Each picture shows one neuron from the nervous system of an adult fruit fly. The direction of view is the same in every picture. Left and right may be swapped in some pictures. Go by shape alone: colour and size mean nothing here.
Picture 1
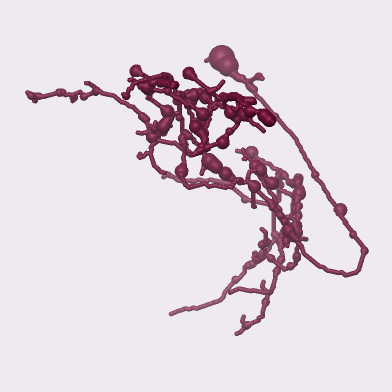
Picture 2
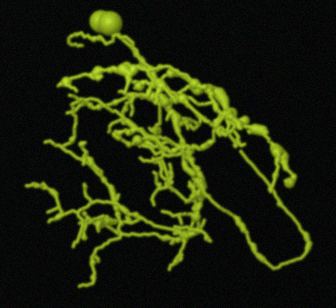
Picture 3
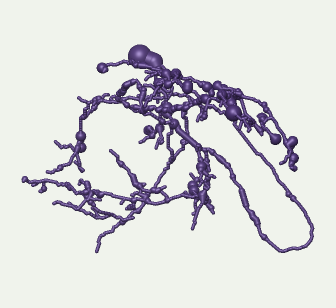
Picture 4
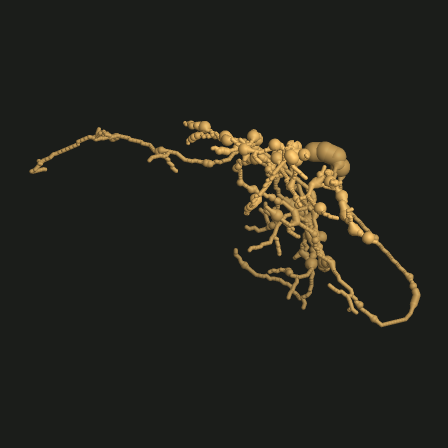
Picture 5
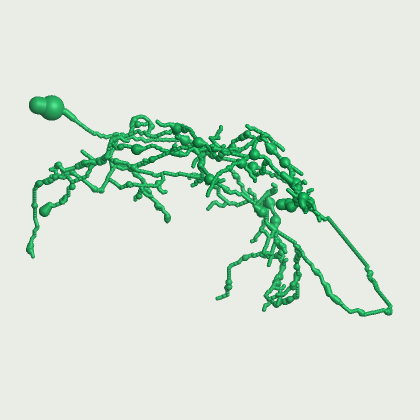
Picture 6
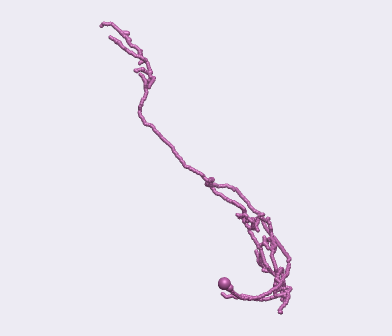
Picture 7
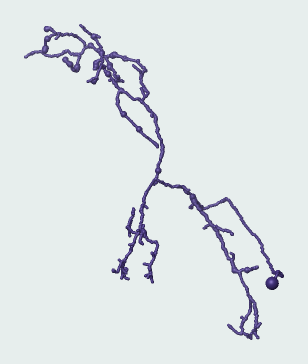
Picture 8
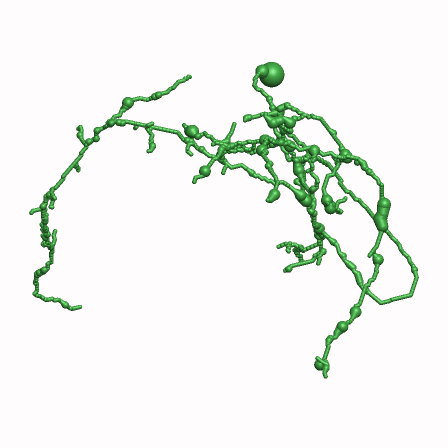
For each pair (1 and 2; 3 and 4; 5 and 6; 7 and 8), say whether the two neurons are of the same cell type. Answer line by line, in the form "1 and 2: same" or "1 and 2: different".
1 and 2: different
3 and 4: different
5 and 6: different
7 and 8: same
